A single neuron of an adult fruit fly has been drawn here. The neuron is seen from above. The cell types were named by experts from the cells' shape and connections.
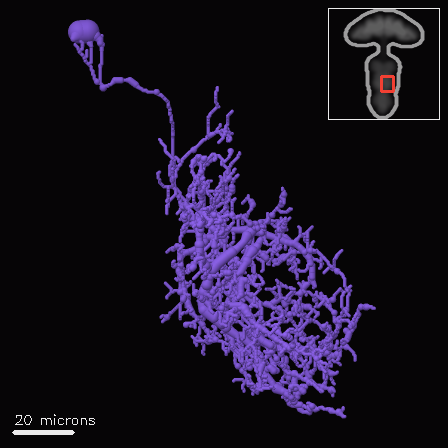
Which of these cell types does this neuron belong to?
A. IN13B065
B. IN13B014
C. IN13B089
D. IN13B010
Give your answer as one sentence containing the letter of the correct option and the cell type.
Identified by cell type, the neuron is IN13B010 from option D.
